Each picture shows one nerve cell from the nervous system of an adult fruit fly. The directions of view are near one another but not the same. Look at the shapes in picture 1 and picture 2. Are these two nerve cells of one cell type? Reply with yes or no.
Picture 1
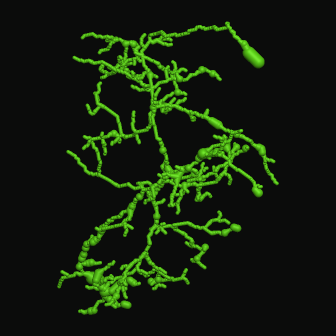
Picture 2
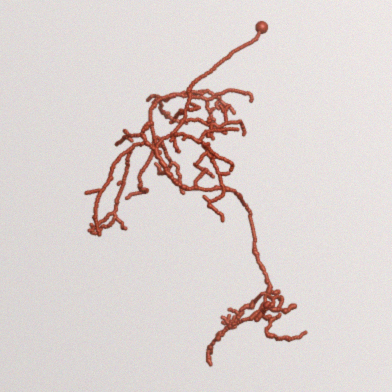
no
